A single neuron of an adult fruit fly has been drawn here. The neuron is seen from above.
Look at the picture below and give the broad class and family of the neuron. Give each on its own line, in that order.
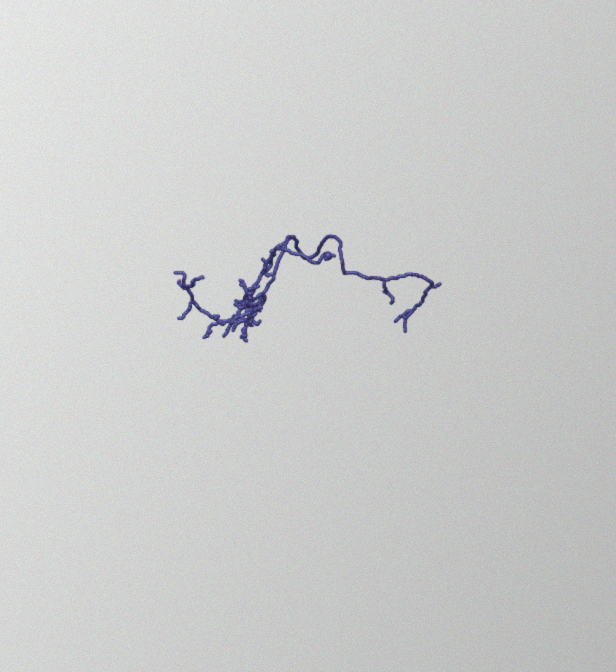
central-brain intrinsic neuron
hemilineage SMPad3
